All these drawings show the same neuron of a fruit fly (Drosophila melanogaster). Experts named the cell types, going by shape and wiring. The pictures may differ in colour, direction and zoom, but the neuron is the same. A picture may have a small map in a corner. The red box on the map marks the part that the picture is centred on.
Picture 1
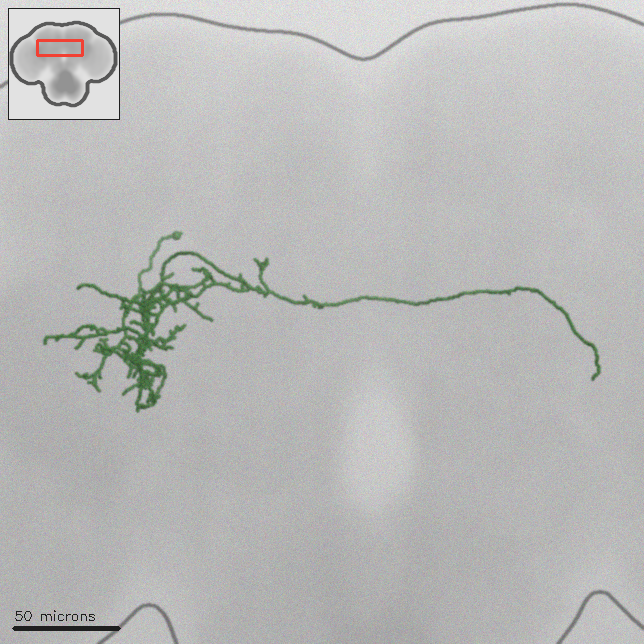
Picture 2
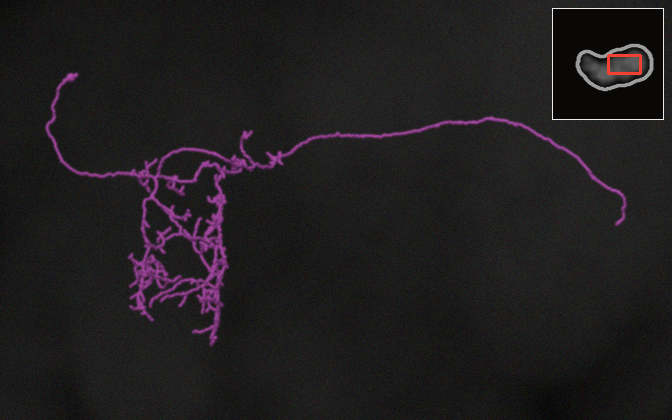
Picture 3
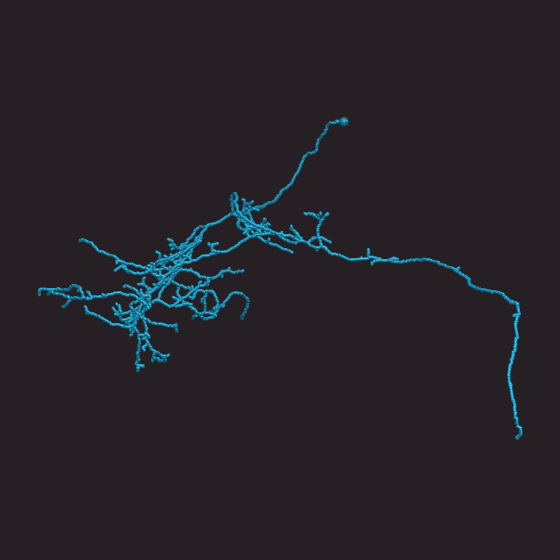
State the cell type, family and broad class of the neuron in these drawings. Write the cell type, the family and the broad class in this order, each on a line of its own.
CB1934
hemilineage DL1_ventral
central-brain intrinsic neuron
